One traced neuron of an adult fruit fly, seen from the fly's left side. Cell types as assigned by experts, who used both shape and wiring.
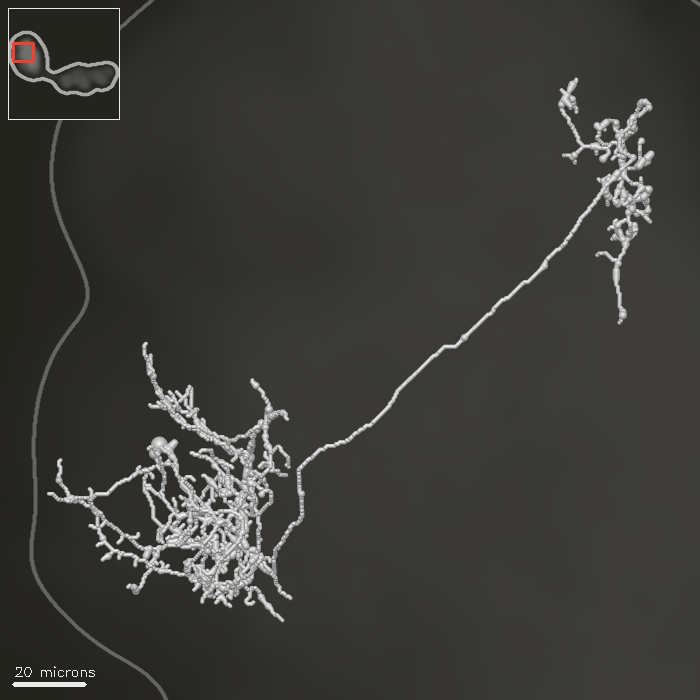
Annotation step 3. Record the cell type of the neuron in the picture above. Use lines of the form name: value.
cell type: M_l2PNm15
